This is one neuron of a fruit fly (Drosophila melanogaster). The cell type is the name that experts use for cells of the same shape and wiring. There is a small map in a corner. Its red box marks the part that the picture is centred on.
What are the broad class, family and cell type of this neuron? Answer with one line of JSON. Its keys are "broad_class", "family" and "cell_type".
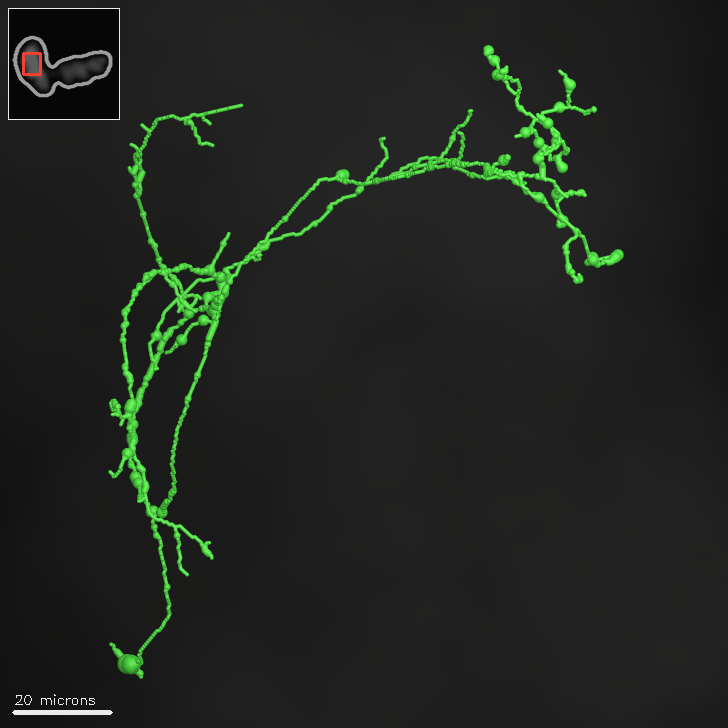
{"broad_class": "central-brain intrinsic neuron", "family": "hemilineage AOTUv3_dorsal", "cell_type": "SMP016_a"}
